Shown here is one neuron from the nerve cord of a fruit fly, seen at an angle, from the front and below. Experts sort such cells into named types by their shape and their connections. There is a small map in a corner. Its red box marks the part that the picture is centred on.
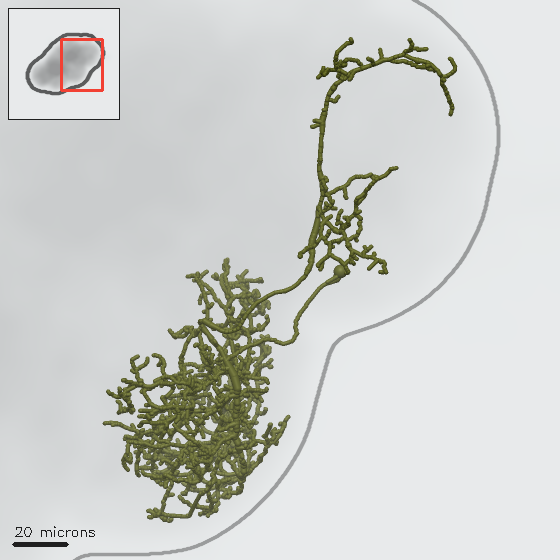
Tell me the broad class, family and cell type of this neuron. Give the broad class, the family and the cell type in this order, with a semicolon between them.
nerve-cord intrinsic neuron; hemilineage 09A; IN09A004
